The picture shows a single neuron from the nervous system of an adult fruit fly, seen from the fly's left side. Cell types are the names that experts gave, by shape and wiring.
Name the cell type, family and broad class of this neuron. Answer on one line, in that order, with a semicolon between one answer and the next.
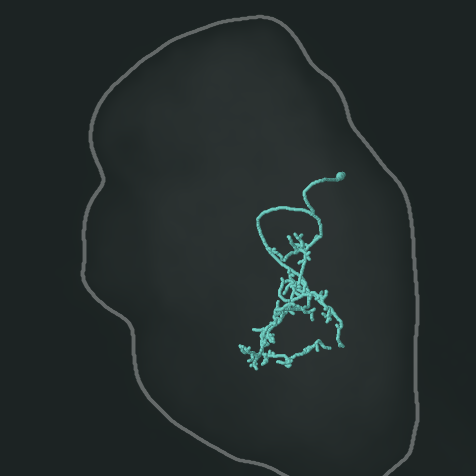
CB2000; hemilineage PSp2; central-brain intrinsic neuron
